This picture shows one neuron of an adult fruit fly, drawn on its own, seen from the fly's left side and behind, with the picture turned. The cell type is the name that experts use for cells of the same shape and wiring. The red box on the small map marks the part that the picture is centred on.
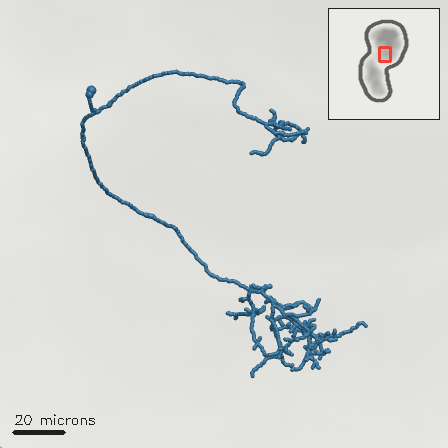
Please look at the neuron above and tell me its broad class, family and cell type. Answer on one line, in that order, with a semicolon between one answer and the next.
optic-lobe intrinsic neuron; MeLo; MeLo3a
